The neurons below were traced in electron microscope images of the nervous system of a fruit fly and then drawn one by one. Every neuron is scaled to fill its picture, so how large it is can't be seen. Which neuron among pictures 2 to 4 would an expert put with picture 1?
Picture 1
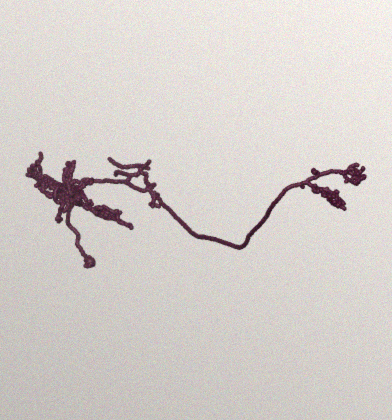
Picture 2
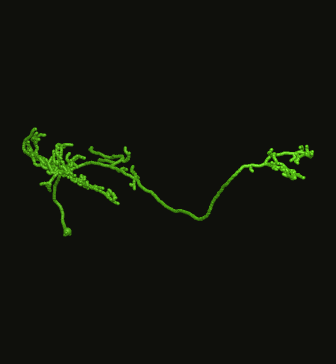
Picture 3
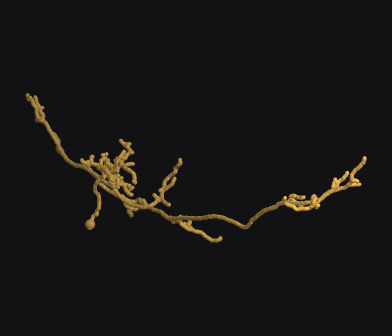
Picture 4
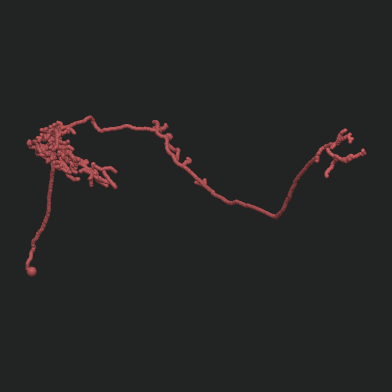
2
